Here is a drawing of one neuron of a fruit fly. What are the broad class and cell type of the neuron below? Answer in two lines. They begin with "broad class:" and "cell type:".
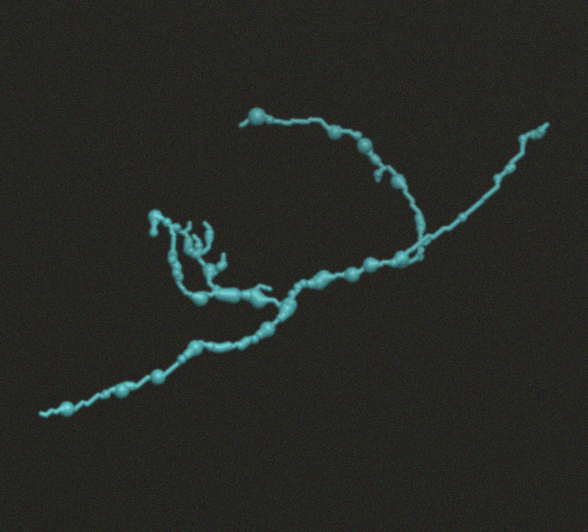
broad class: sensory neuron entering the nerve cord
cell type: SNxx33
